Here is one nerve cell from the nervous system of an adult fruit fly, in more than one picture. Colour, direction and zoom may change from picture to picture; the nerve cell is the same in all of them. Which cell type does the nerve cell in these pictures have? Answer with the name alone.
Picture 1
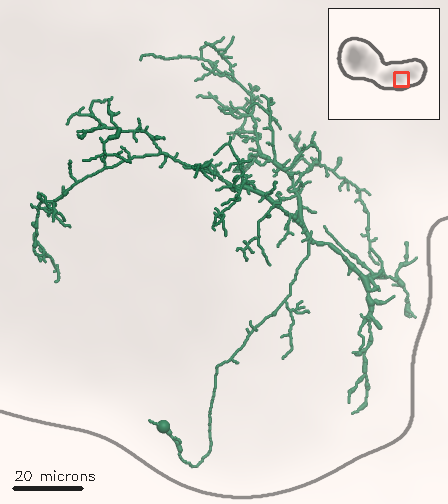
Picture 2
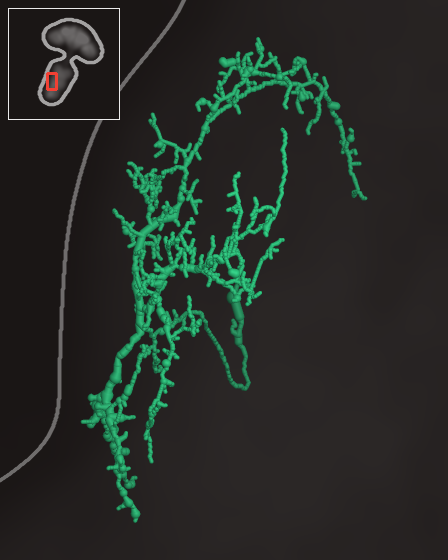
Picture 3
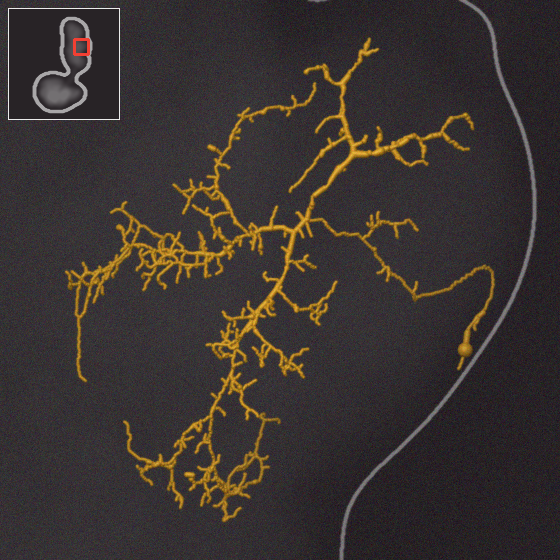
IN13A034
